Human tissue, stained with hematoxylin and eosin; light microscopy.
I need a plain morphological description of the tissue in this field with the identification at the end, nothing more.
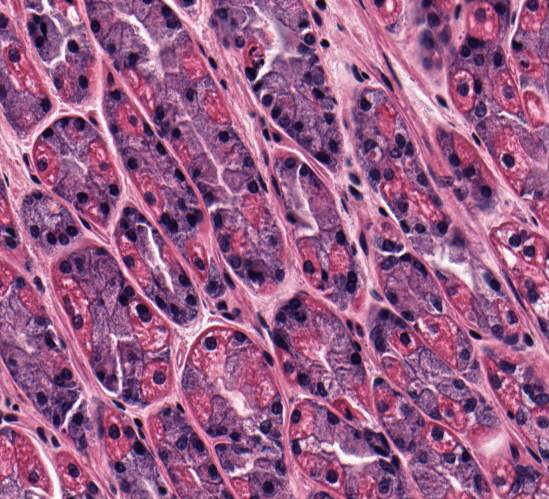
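Scattered parietal cells have bright pink cytoplasm and one round central nucleus. Purple cells have small round dark nuclei, mostly near outer gland edges. Lumens show only as narrow white slits in some glands. Thin interglandular stromal strands have elongated spindle-shaped nuclei. This is stomach.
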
